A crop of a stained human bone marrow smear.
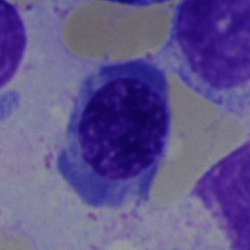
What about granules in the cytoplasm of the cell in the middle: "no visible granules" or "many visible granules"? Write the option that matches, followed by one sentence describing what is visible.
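No visible granules. No granules are seen in the cytoplasm.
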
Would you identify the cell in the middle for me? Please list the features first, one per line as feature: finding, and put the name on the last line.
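Chromatin: dark purple, coarsely clumped, with small paler spots between the clumps
Cytoplasm colour: deep blue
Cytoplasm width: wider on the left and lower side of the nucleus than on the right
Nucleus position: off-centre, toward the right side of the cell
Name: erythroblast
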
